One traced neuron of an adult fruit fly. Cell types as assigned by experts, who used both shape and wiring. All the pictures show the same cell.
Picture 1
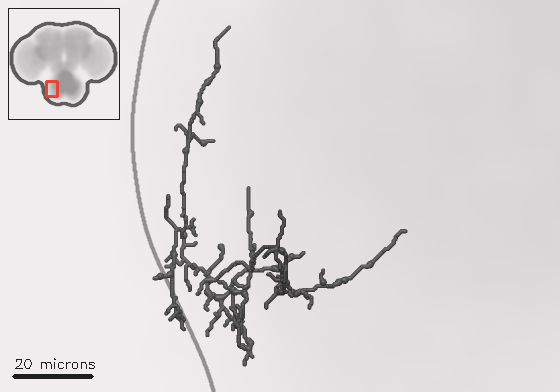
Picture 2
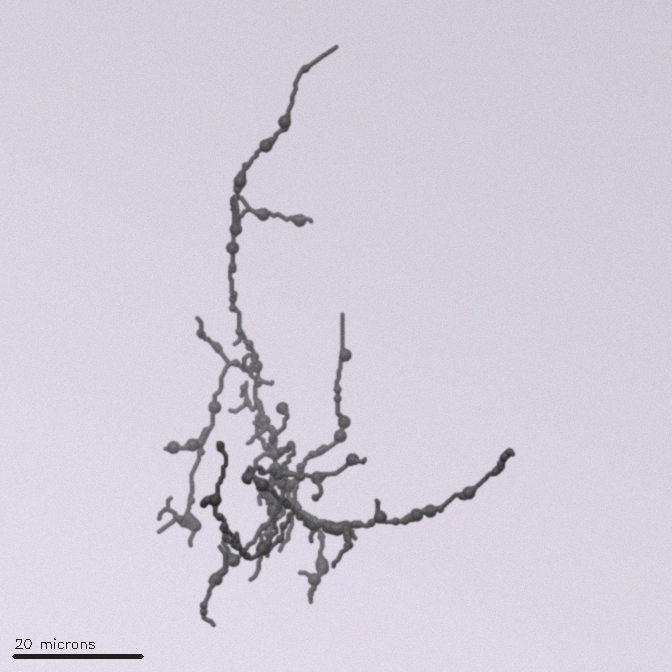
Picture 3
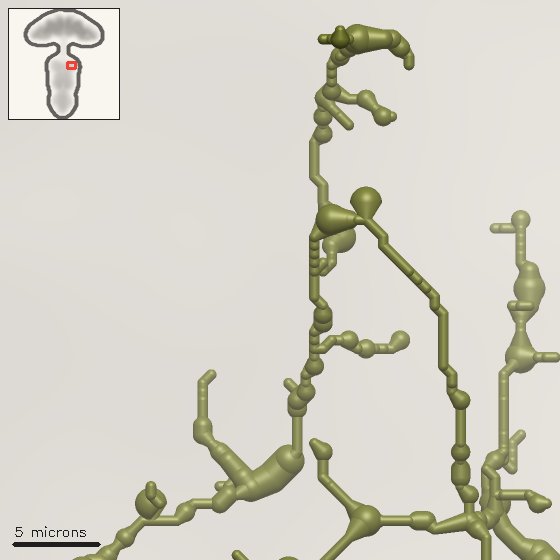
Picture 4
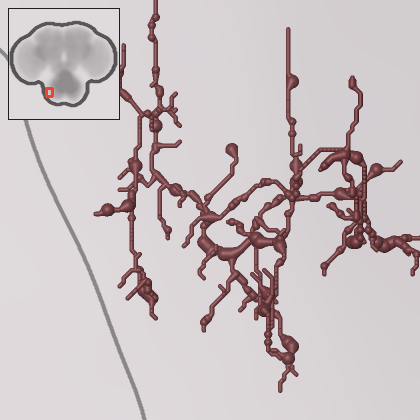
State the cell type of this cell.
IN20A.22A071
